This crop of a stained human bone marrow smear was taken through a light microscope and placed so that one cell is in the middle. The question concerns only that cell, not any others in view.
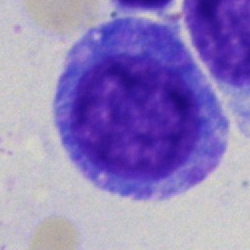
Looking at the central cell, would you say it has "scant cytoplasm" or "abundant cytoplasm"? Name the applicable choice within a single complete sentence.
The cell's cytoplasm is limited to a narrow rim.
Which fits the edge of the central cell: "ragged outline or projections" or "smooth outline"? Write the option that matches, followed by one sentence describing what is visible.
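Smooth outline. The cell outline is round and smooth.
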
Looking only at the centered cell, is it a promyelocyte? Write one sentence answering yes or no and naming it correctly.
Yes, the cell at the midpoint of the crop is a promyelocyte.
